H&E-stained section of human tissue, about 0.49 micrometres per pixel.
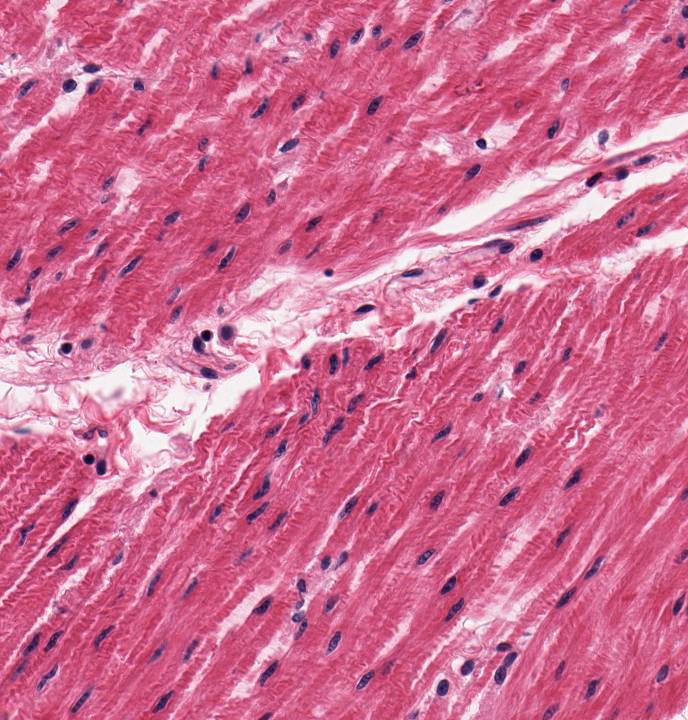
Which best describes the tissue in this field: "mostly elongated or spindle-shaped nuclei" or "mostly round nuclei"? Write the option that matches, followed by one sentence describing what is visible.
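Mostly elongated or spindle-shaped nuclei. The muscle nuclei are oval and elongated along the length of the fibres.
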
